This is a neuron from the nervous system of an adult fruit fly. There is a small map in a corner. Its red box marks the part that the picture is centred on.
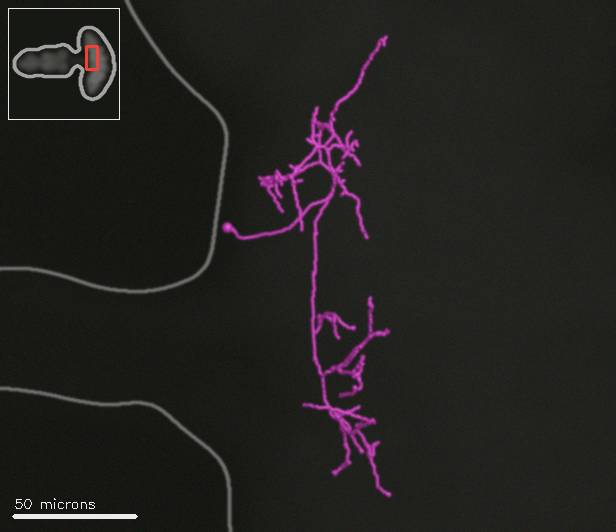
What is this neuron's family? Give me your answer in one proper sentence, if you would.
As for family, the neuron falls under hemilineage DM6_ventral.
